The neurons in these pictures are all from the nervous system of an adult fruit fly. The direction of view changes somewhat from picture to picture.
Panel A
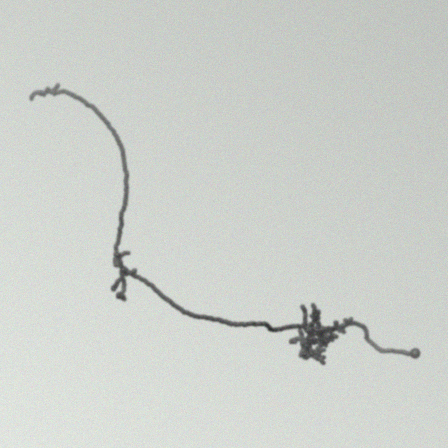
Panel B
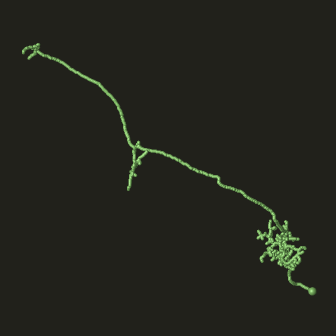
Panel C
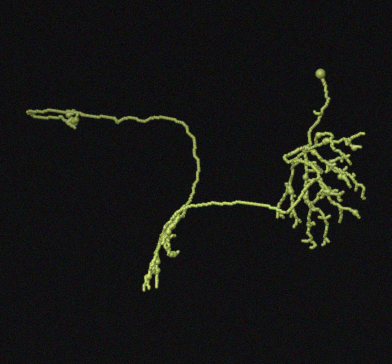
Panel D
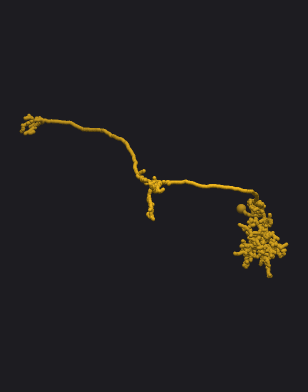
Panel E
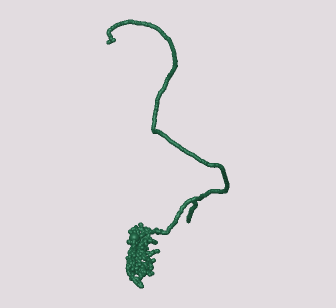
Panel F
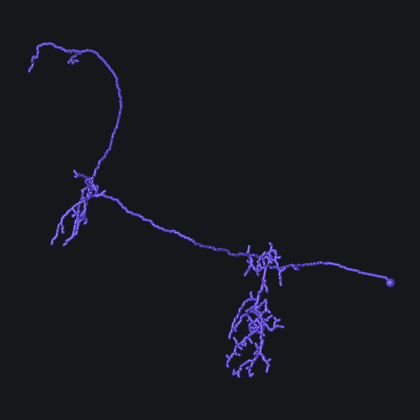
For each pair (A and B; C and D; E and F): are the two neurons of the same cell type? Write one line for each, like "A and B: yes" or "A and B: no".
A and B: yes
C and D: no
E and F: no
